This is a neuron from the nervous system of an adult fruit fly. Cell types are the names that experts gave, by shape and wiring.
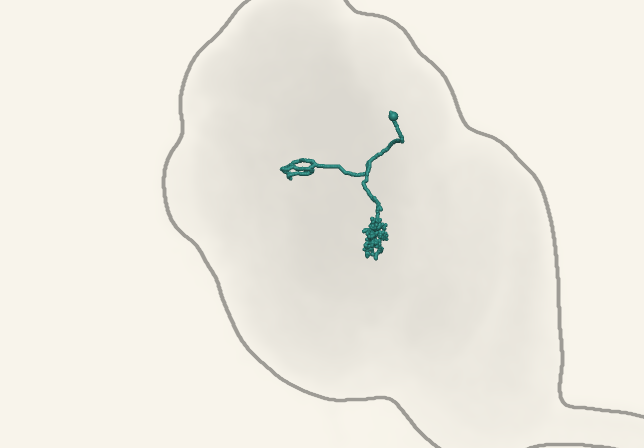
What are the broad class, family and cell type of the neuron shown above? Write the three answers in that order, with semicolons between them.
visual projection neuron; hemilineage VPNp2; LC18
